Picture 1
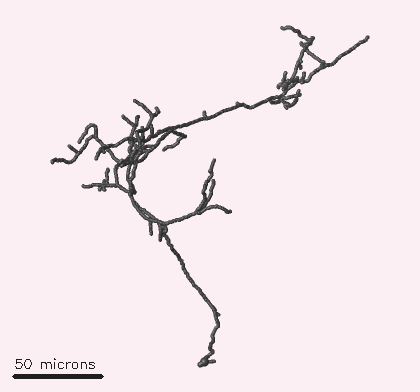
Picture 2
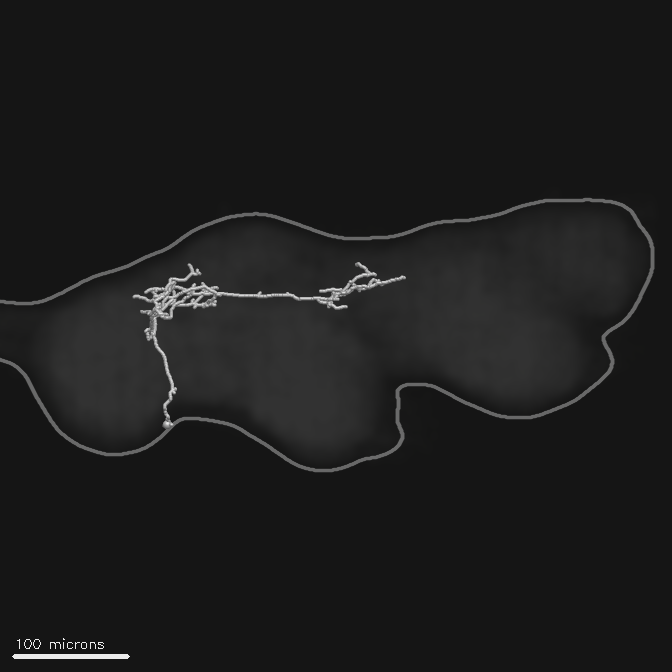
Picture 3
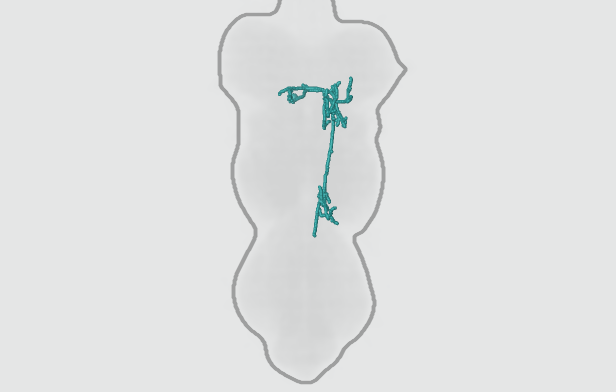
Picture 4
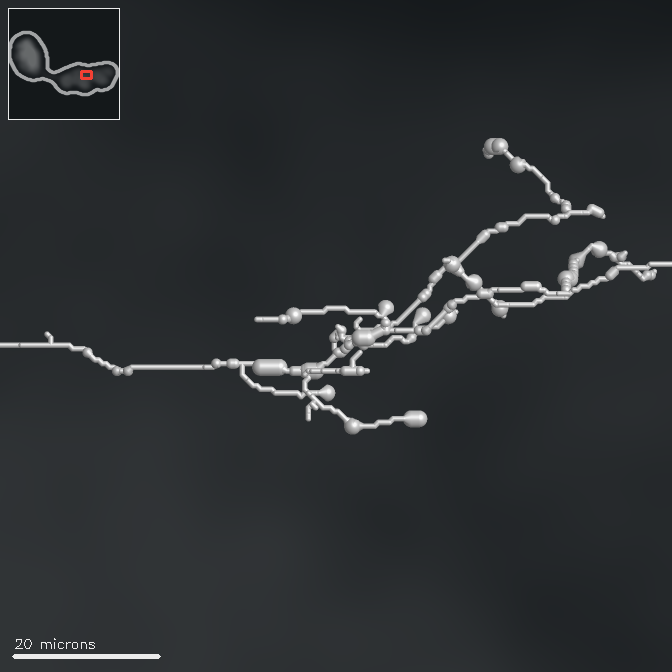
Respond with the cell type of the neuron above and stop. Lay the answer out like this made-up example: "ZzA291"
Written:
"IN06B086"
